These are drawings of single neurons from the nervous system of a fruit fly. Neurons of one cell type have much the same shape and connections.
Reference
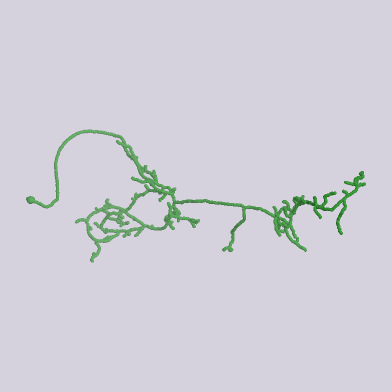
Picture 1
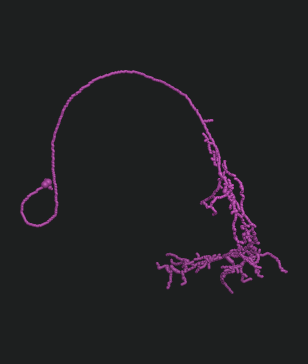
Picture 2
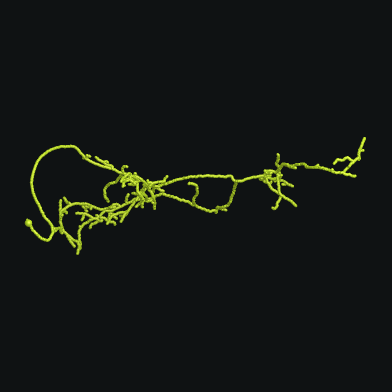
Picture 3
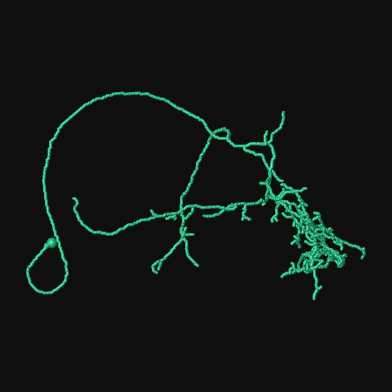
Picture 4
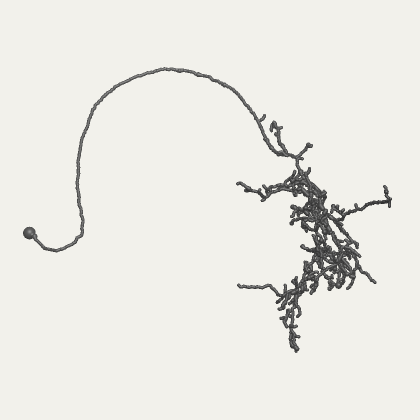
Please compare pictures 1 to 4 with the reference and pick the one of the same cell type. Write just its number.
2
